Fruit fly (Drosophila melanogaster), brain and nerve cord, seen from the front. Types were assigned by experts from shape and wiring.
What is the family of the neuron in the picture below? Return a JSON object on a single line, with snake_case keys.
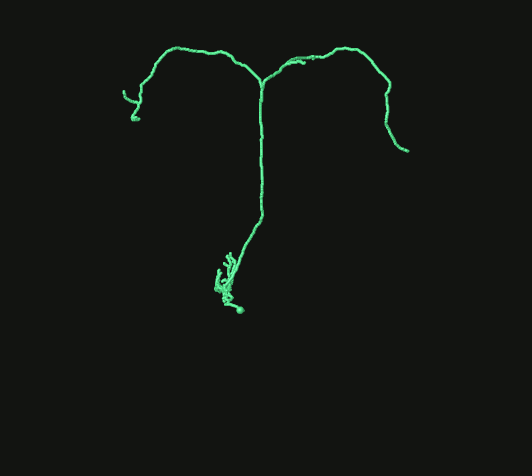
{"family": "hemilineage FLAa3"}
